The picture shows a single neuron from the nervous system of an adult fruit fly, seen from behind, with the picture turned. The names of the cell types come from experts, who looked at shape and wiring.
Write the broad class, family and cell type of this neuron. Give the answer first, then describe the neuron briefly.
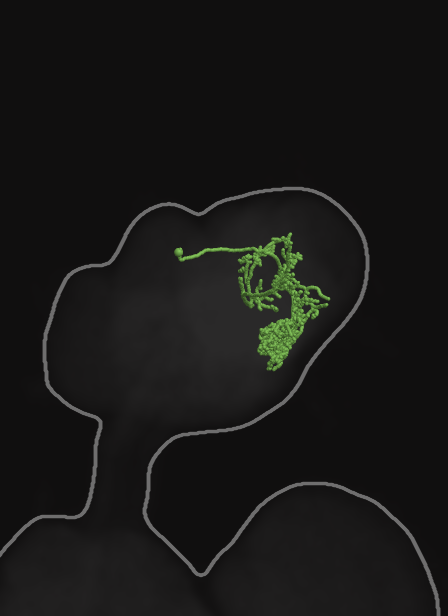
Its broad class is nerve-cord intrinsic neuron. The family is hemilineage 01A. The cell type is IN01A031. The cell body can be seen in the middle of the picture. As drawn here it is about as wide as it is tall.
